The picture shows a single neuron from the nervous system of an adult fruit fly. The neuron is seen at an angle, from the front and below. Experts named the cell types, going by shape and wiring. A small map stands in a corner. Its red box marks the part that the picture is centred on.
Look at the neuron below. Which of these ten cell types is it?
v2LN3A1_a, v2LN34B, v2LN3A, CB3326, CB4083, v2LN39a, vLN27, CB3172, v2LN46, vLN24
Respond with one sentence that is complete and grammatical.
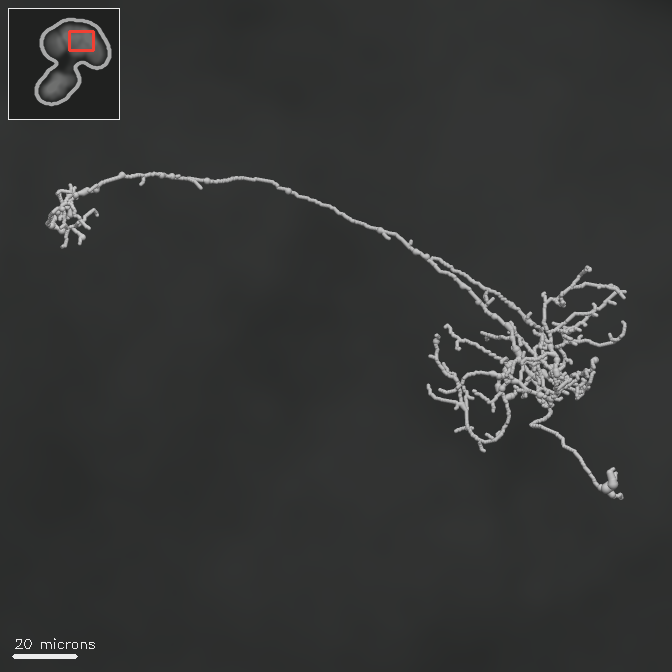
Cell type CB4083 is what this neuron is.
